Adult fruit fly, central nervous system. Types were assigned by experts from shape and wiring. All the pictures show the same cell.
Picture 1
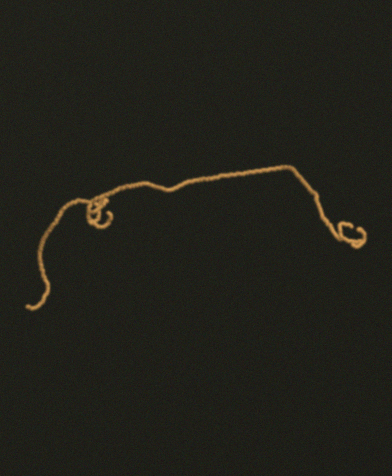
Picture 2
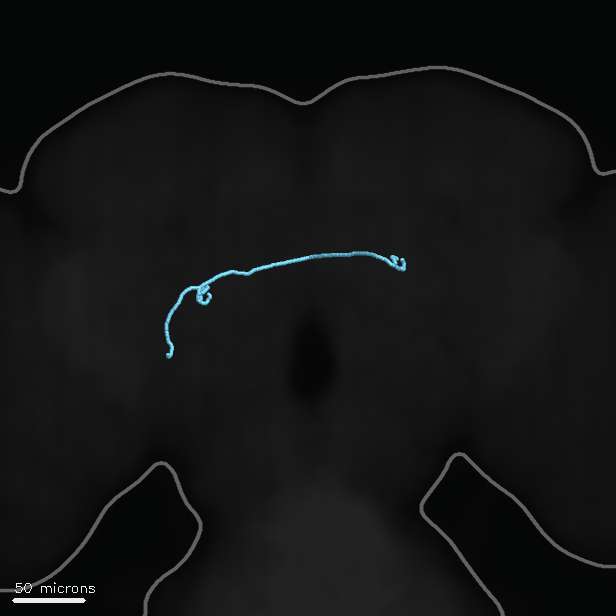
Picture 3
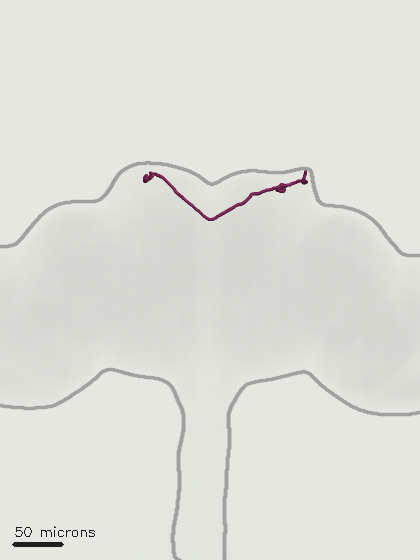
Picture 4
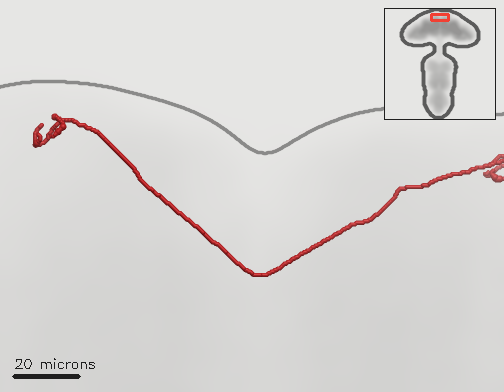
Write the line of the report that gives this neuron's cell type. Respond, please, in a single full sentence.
As a matter of cell type, the neuron is ORN_DA3.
